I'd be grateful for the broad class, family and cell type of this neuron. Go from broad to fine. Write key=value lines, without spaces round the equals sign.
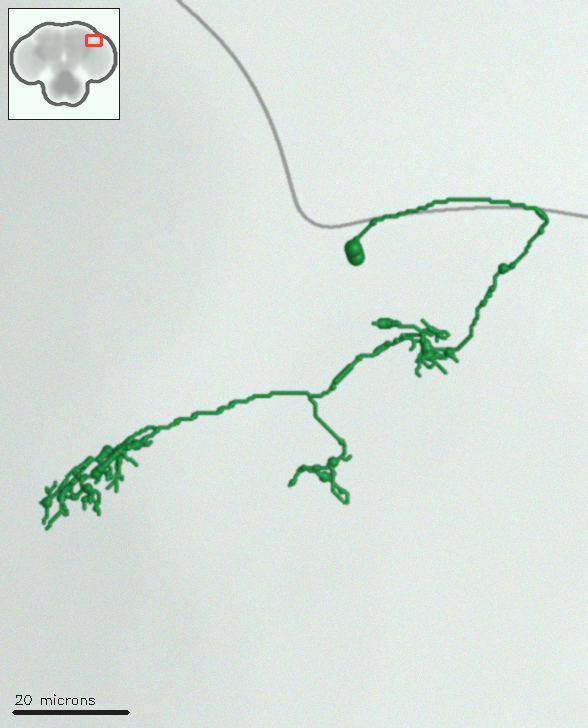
broad_class=optic-lobe intrinsic neuron
family=TmY
cell_type=TmY17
